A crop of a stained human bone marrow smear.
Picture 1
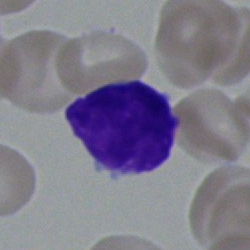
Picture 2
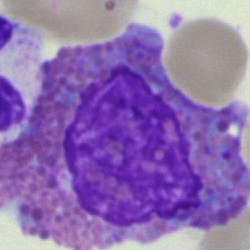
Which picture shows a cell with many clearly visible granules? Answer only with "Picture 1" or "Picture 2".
Picture 2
